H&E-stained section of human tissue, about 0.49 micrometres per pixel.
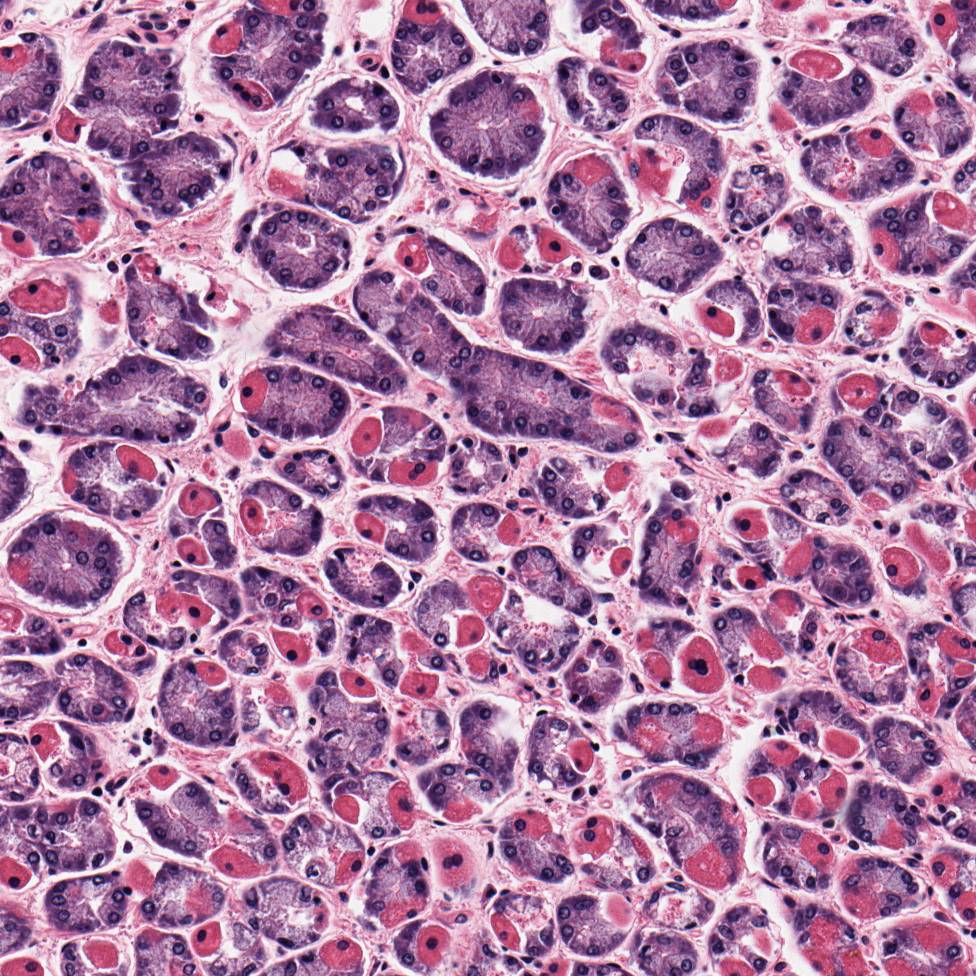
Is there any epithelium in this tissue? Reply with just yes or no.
Yes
